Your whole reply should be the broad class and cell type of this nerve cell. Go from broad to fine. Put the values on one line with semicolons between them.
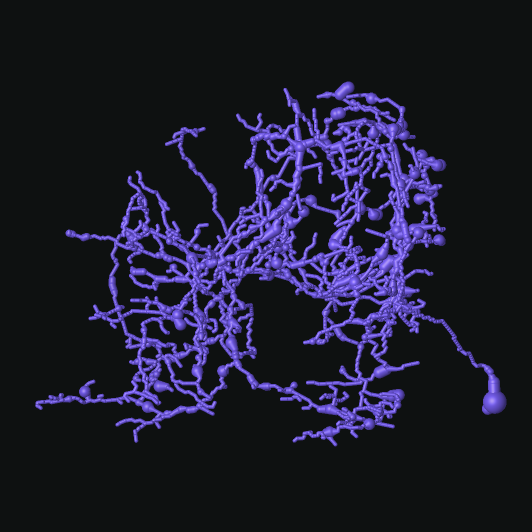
nerve-cord intrinsic neuron; INXXX268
